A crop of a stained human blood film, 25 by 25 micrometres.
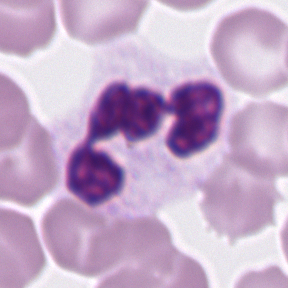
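Segmented neutrophil in the middle: its nucleus falls into several separate lobes joined by thin chromatin strands, running in a curved chain across the cell rather than one compact cluster. Plentiful, very pale lilac-pink cytoplasm holds only fine, faint violet granules, none coarse or coloured.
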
